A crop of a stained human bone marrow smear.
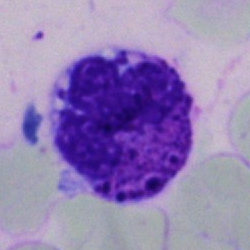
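Basophil, the cell in the middle of this stained human bone marrow smear. It's roughly round, edge slightly bumpy, and crowded with coarse, dark purple-black granules. They lie so heavily over the middle that you can't clearly outline the nucleus, and no nucleoli can be seen.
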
